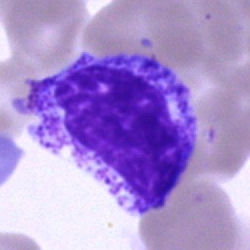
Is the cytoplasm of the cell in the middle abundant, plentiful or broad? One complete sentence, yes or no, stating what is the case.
No, rather than abundant, the cytoplasm of the cell is scant.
